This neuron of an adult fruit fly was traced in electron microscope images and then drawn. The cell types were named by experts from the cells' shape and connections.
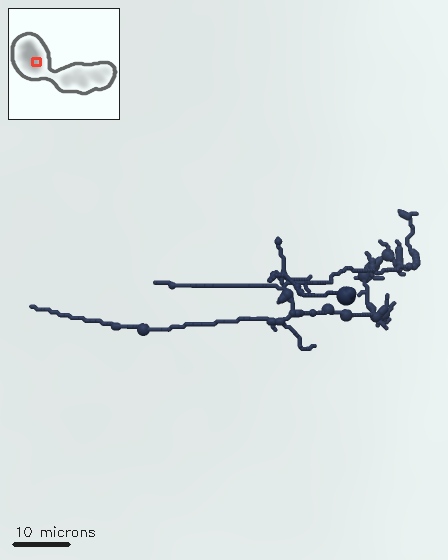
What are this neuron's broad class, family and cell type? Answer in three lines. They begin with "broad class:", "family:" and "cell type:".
broad class: optic-lobe intrinsic neuron
family: Mi
cell type: Mi15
